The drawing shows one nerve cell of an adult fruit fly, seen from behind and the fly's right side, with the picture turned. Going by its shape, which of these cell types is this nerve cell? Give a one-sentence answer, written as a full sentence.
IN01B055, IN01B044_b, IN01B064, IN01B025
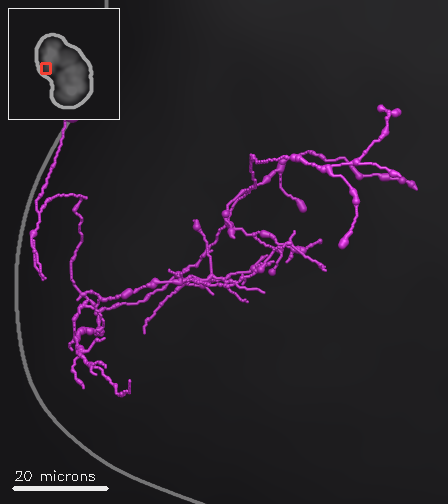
This nerve cell is included in the cell type IN01B044_b.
